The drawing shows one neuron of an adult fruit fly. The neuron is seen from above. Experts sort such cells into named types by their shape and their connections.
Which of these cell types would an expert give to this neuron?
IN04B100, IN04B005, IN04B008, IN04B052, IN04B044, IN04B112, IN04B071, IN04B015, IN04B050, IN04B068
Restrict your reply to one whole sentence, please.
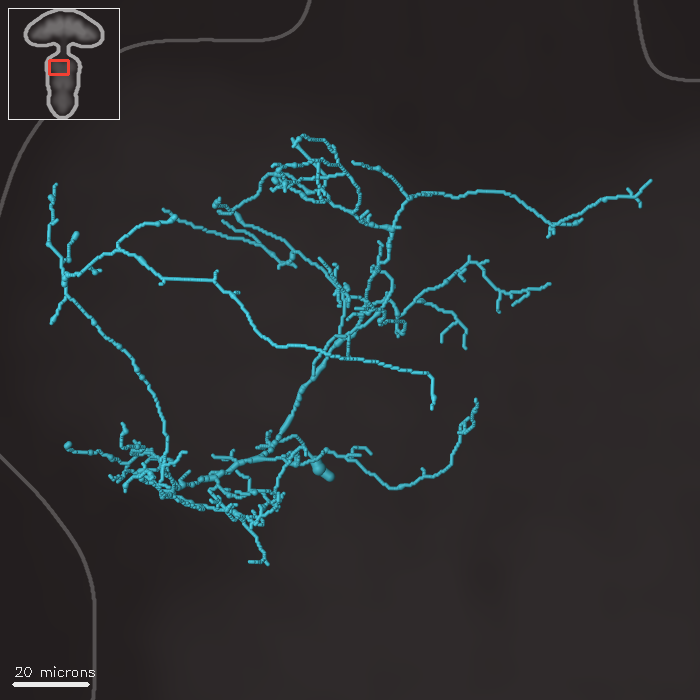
Classified by cell type, this neuron is IN04B050.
